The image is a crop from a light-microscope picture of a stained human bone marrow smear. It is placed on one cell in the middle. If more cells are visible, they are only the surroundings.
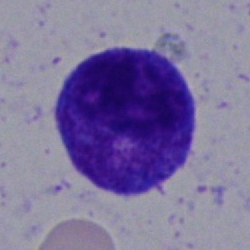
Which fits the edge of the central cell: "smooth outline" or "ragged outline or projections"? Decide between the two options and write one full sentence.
It is a smooth edge that this cell shows.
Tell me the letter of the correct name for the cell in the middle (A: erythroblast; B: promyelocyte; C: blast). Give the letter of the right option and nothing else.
B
